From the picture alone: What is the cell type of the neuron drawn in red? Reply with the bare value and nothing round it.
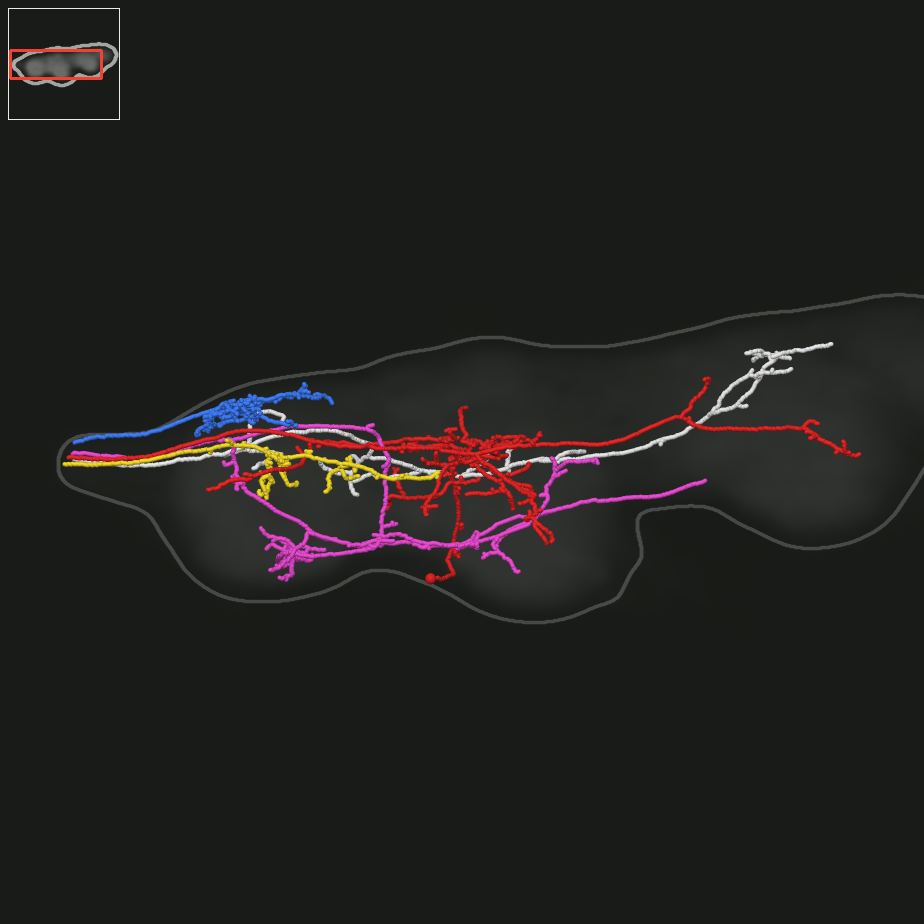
AN07B045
